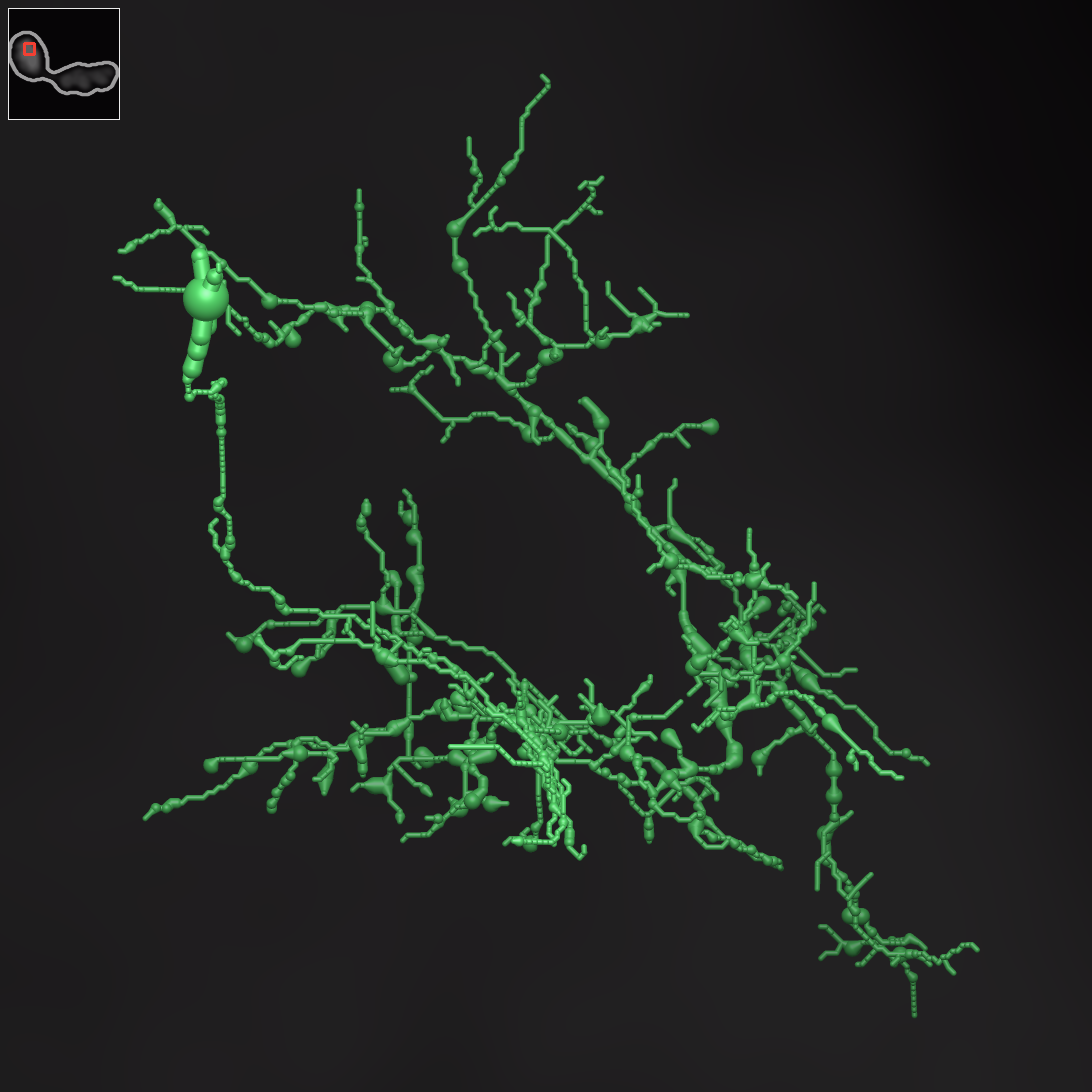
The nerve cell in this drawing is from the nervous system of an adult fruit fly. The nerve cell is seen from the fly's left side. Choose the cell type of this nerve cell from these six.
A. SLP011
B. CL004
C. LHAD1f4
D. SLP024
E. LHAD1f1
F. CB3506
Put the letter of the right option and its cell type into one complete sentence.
Within the options, B, CL004, is the nerve cell's cell type.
